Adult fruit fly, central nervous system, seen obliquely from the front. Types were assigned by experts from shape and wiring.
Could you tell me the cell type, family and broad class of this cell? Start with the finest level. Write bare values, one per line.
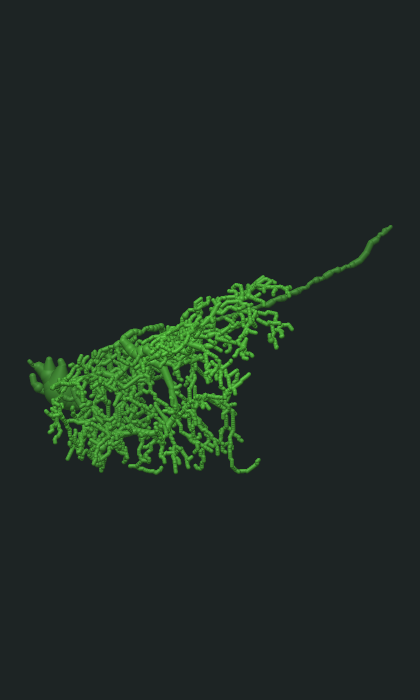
MNad06
MNad
motor neuron of the nerve cord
